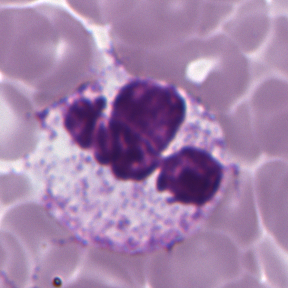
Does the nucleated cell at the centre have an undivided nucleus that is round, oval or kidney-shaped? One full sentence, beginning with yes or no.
No, the nucleus has been divided into two or more segments.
